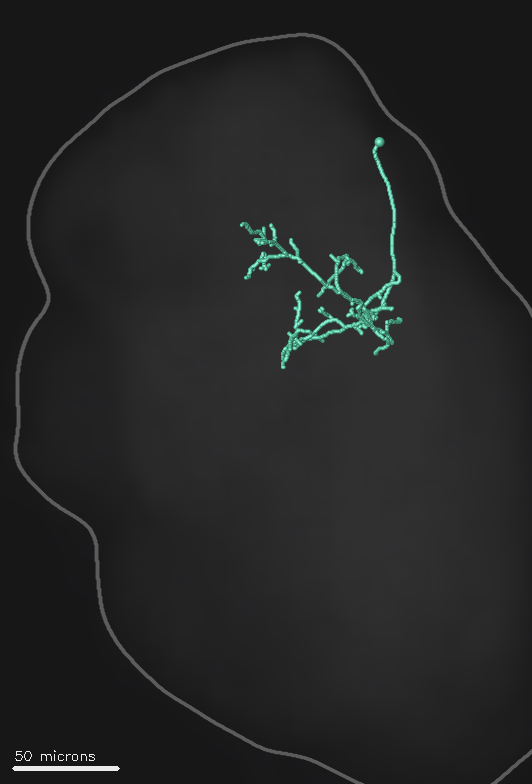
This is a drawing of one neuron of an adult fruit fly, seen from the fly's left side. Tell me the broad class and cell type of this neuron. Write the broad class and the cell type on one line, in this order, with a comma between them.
central-brain intrinsic neuron, CB2869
